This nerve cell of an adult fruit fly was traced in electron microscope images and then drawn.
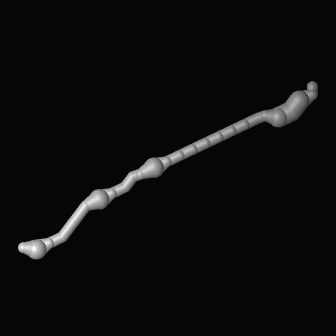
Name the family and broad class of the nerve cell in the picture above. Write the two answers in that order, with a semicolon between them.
class visual; photoreceptor or other optic-lobe sensory neuron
